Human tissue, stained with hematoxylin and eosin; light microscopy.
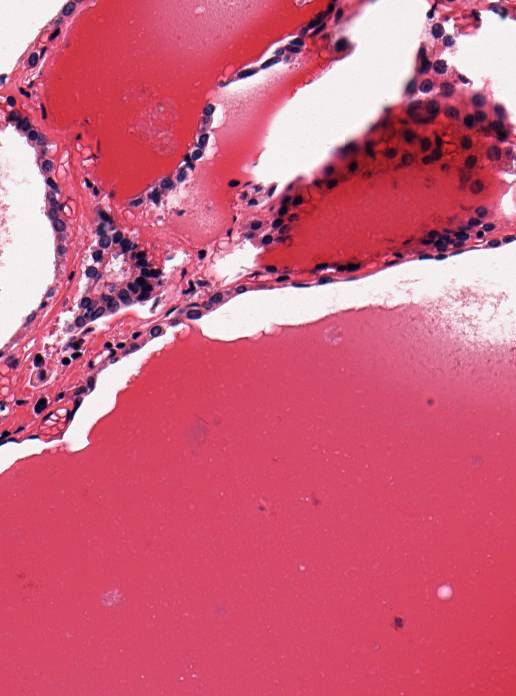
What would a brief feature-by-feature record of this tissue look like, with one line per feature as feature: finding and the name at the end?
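Space: one large space of homogeneous pink material fills the lower half
Lining: single layer of flattened to low cuboidal cells
Nuclei: small, round to oval, dark-staining
Upper right: denser cluster of cells with more closely packed nuclei
Name: thyroid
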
